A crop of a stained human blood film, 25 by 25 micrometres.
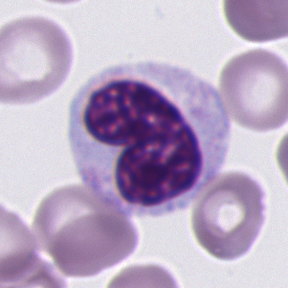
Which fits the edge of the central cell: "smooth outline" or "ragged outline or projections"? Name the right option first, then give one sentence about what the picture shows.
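Smooth outline. The cell outline is round with a smooth edge.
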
